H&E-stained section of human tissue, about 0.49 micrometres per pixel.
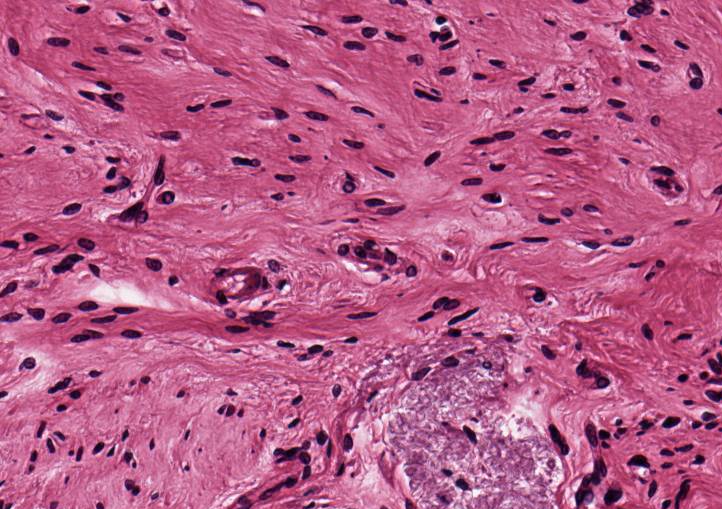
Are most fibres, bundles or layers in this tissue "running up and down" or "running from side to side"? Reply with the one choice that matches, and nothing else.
Running from side to side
